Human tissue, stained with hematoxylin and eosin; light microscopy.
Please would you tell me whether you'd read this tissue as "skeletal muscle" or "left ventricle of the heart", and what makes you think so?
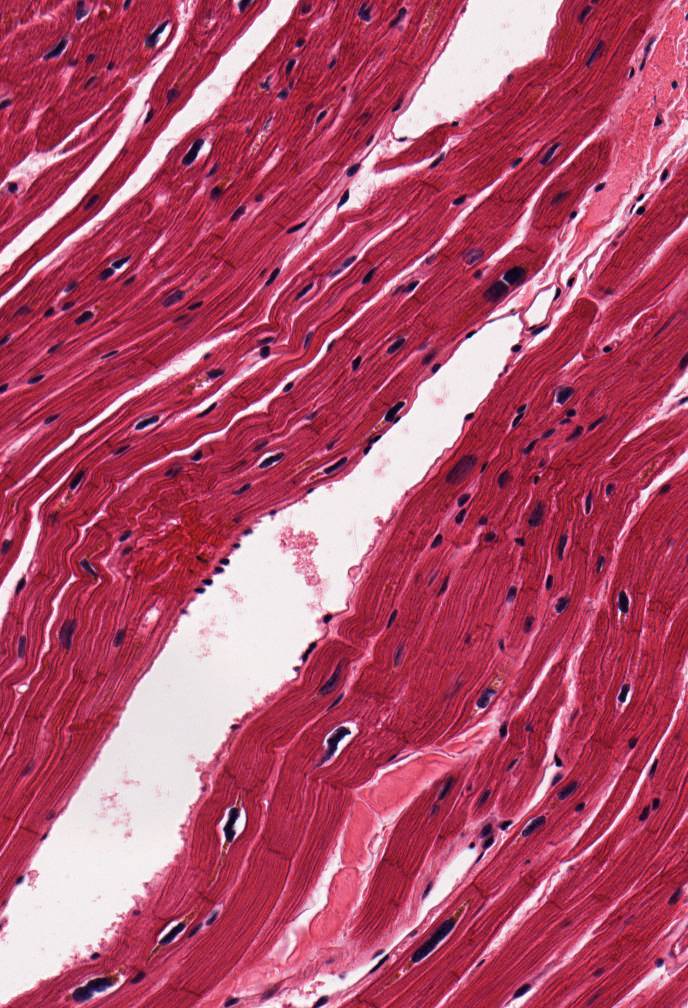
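This is left ventricle of the heart, not skeletal muscle. Point one, the nuclei: each fibre has a single oval nucleus lying centrally.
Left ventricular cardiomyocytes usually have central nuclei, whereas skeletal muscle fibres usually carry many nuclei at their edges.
Point two, the fibres: they branch and join neighbouring fibres instead of running as separate parallel cylinders. Point three, the surroundings: connective tissue between fibres is scant, with a small paler pink patch at lower right, and no fat cells appear anywhere in the field.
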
